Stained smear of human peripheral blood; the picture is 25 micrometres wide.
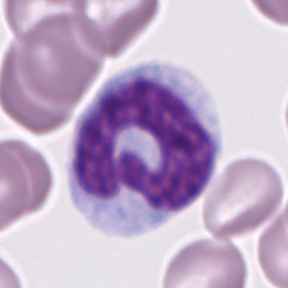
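Monocyte, whose nucleus is a thick curved band bent into a nearly closed ring around a pale centre. Observe that the cytoplasm holds only fine, faint granules, with no coarse orange-red ones, and no vacuoles. The outline is round to oval, its edge smooth and free of surface projections.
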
